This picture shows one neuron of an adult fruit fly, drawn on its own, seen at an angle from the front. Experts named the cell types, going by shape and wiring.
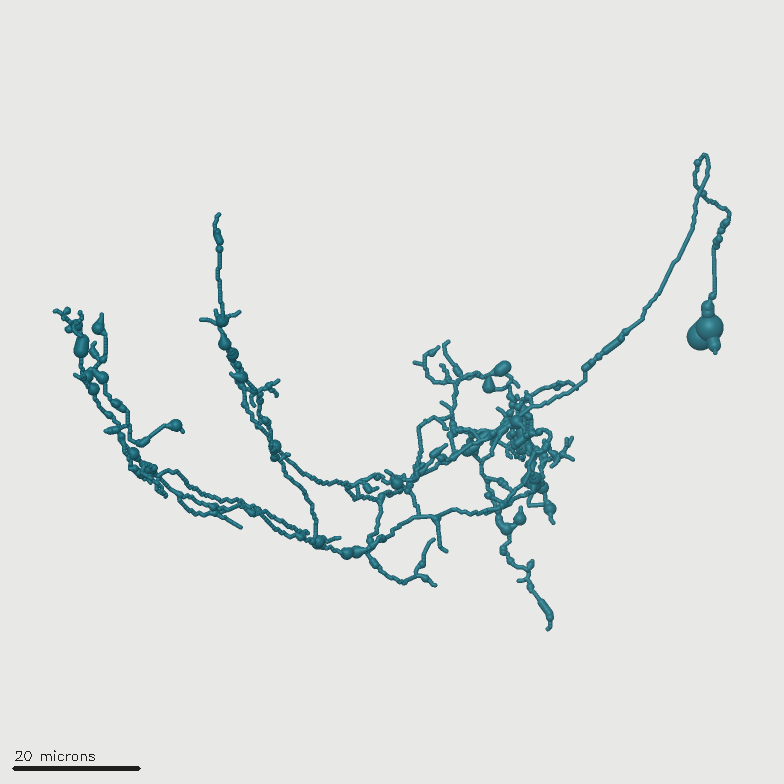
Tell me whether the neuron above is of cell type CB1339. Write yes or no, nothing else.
no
